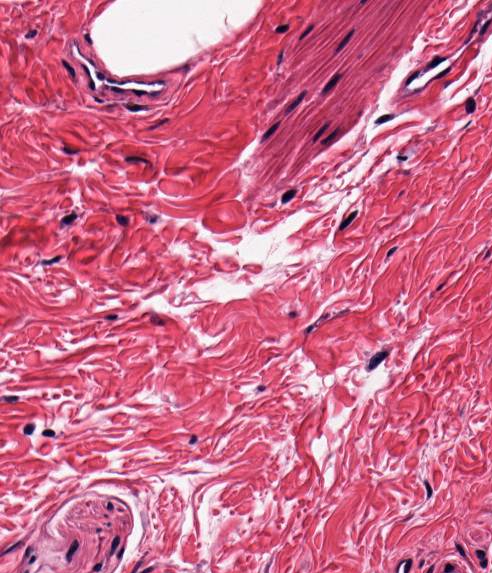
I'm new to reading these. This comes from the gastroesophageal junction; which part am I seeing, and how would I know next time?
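Dense connective tissue makes up this field, chiefly wavy, eosin-pink collagen bundles running in haphazard directions.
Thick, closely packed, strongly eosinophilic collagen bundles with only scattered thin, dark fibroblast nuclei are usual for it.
Among the collagen, the nuclei are sparse, dark and spindle-shaped.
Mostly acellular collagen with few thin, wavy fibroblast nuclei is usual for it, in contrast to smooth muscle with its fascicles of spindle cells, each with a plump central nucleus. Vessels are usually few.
At the upper left, flattened endothelial nuclei line an empty vessel lumen. No epithelium is present anywhere.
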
